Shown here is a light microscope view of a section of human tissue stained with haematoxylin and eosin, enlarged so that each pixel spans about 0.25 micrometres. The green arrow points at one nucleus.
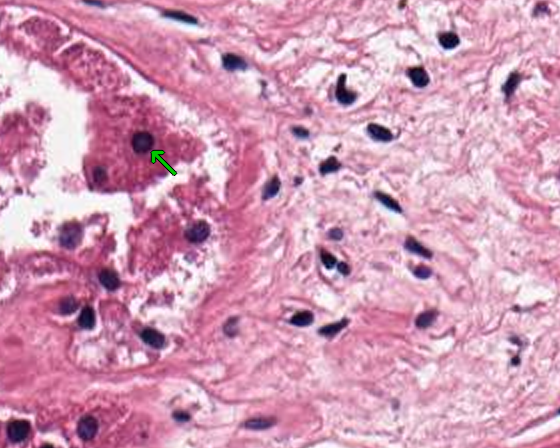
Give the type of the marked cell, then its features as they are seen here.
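It is a proximal tubule cell. The nucleus is round, compact and dark, with a smooth, even outline. The nucleus sits near the middle of the cell, with cytoplasm on all sides of it.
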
